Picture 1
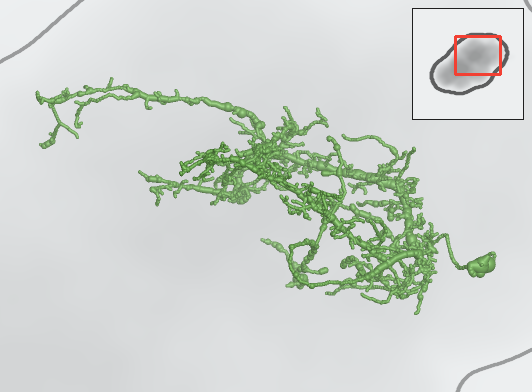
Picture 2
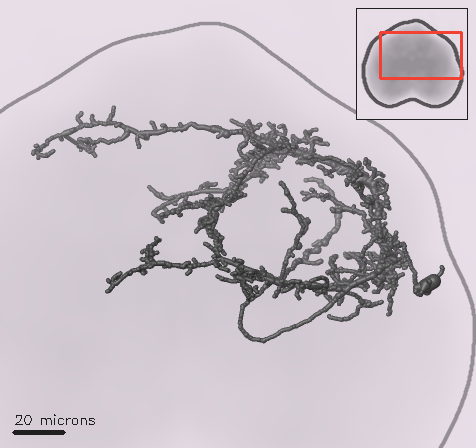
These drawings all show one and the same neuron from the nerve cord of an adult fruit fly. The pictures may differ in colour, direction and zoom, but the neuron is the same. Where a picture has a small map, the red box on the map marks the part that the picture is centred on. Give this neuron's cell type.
dMS2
